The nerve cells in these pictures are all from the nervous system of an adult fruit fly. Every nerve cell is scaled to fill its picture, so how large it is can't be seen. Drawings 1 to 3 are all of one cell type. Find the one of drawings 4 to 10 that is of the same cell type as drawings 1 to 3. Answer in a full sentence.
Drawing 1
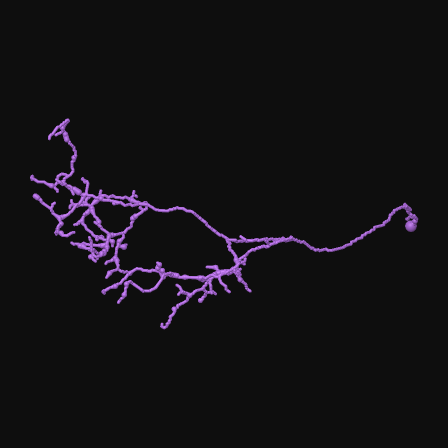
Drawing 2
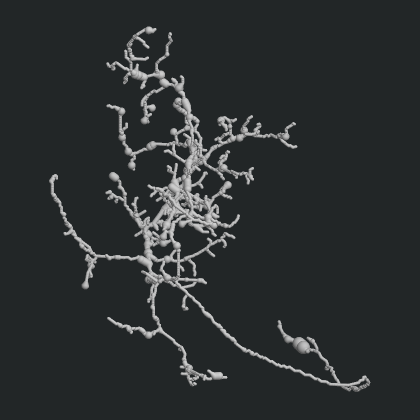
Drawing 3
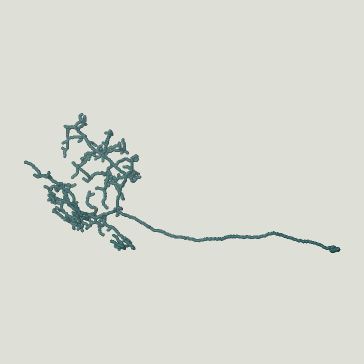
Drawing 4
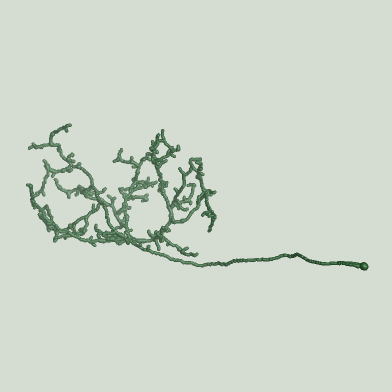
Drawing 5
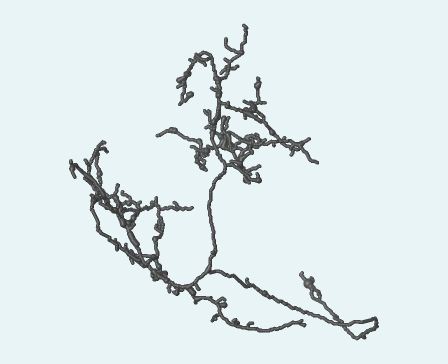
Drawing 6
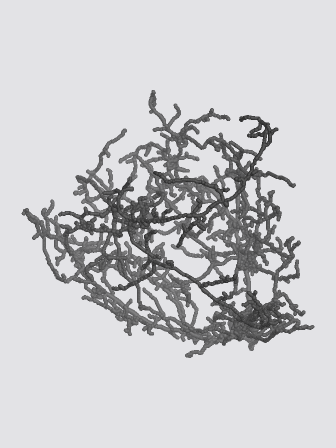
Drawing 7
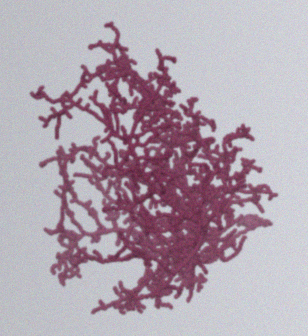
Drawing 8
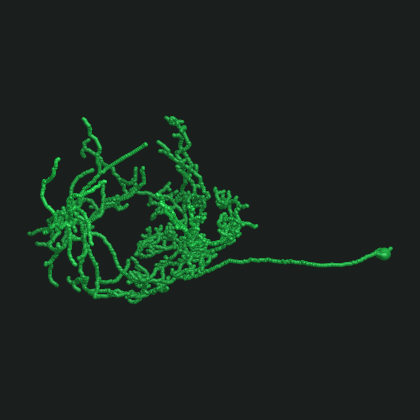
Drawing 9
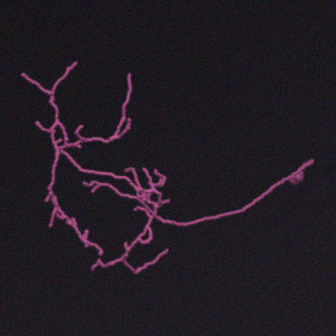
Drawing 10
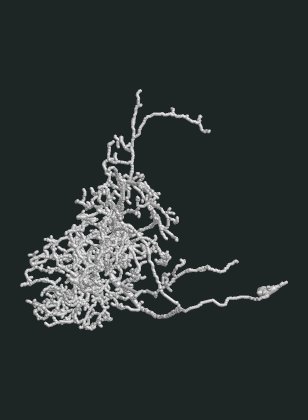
The nerve cell in drawing 5 is of the same cell type.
